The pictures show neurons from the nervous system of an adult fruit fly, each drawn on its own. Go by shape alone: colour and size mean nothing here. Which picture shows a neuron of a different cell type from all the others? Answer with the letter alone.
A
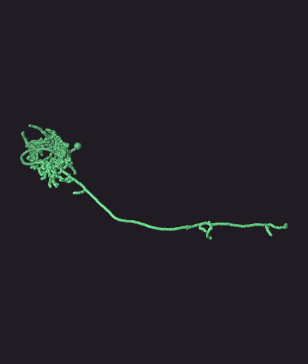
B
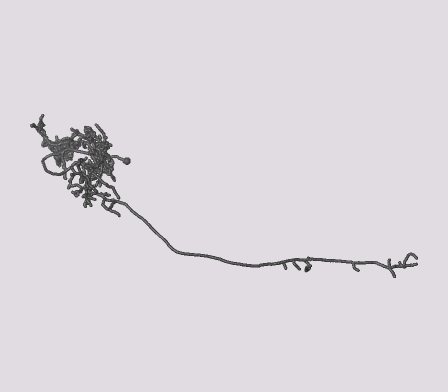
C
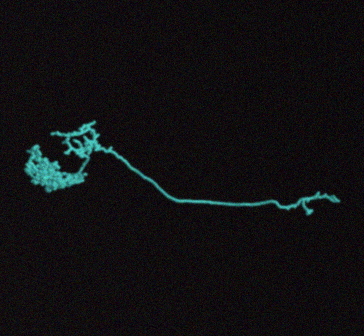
C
